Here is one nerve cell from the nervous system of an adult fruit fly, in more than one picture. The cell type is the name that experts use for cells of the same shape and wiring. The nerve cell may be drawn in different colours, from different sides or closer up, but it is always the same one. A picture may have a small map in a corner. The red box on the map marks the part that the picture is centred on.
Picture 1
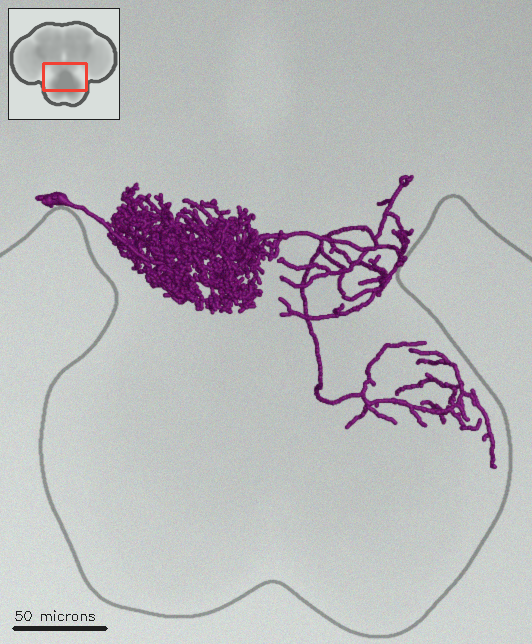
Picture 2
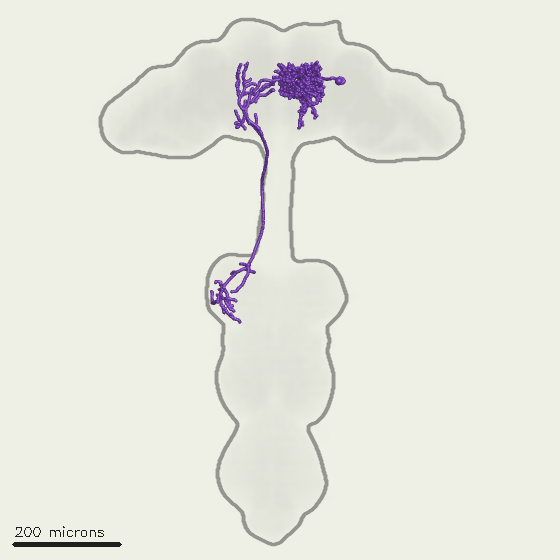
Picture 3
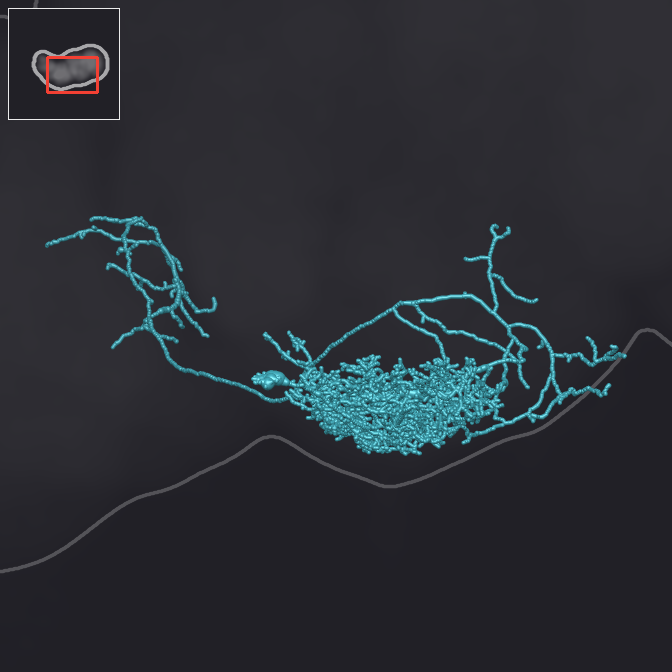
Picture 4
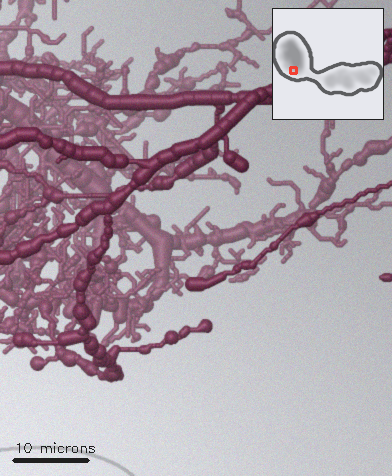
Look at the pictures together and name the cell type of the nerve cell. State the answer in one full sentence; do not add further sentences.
The cell type for the nerve cell is DNge036.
